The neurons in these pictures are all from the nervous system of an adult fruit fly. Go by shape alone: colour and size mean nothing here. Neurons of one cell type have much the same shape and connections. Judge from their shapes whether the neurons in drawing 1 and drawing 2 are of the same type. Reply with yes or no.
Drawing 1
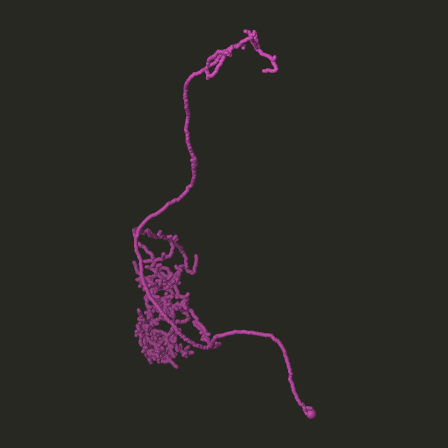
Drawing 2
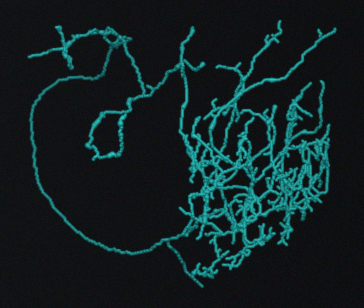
no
